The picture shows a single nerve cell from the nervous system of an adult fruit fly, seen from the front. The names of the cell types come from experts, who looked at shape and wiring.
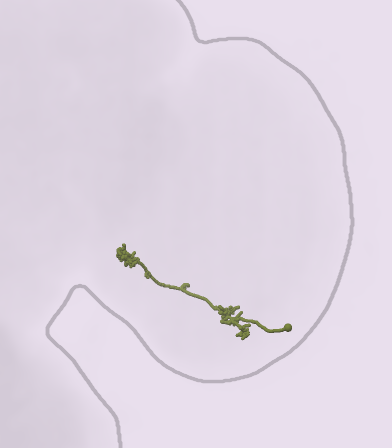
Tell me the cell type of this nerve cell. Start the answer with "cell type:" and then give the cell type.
cell type: Tm5Y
